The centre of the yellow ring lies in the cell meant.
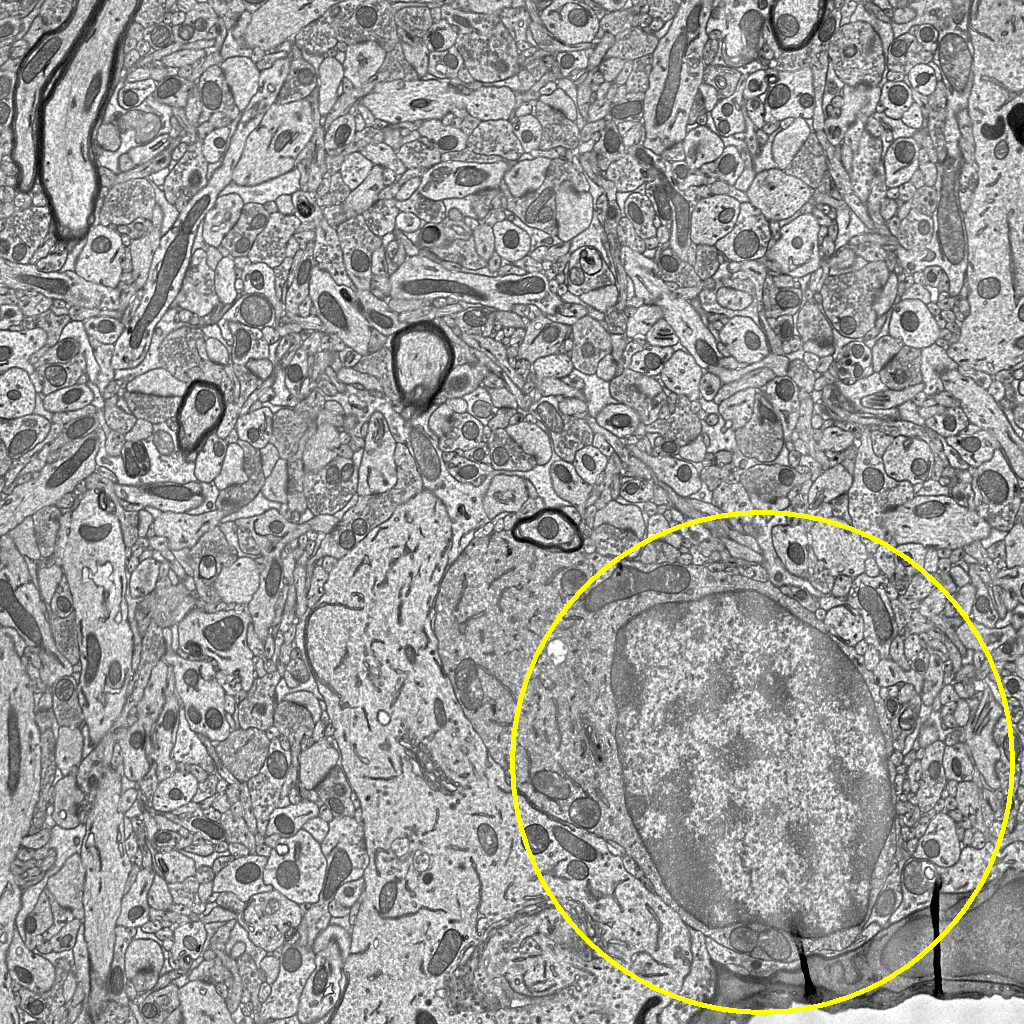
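Oligodendrocyte, whose large oval nucleus shows its whole outline inside the ring. Notice that the outline is mostly smooth, with one notch at its lower end. If you look for a nucleolus, no distinct one can be seen. To the left of the nucleus, several oval mitochondria lie in the cytoplasm.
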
